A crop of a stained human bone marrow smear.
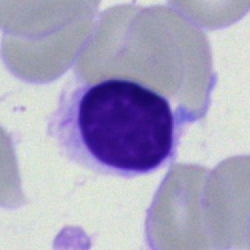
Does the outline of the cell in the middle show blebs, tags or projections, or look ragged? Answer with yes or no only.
Yes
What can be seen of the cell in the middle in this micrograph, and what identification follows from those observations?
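Dense and dark purple, the chromatin shows only faint paler streaks. No nucleoli are visible in the nucleus. The cytoplasm is scant, widest on the left side of the nucleus, and contains no visible granules. This is a lymphocyte.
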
